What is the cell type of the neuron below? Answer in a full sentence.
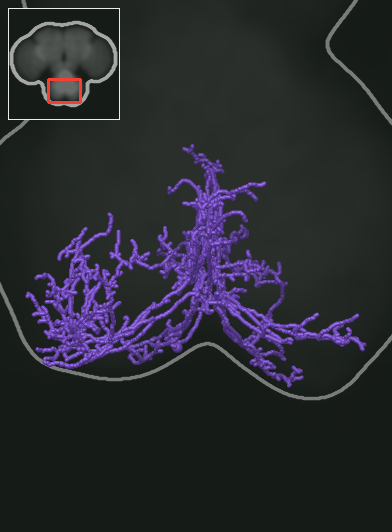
The cell type is IN05B024.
